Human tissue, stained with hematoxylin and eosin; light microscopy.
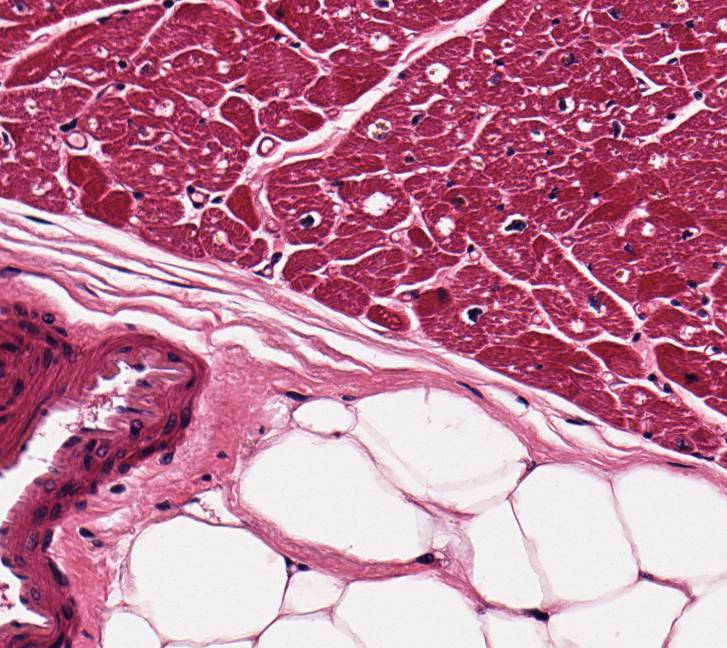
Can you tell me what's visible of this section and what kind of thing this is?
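Start with the pale pink fibrous band running diagonally from upper left to lower right, separating muscle above from fat below. In the upper right, most fibres are cut across as polygonal red profiles. Their nuclei lie centrally, and many show a pale clear zone around the nucleus. This is the left ventricle of the heart.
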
